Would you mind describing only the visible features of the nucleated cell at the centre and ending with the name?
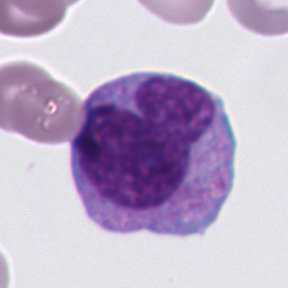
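Nucleus occupies about 60% of the cell's area. Outline roughly round, edge smooth. Cytoplasm pale greyish blue-lilac, containing fine, dust-like pinkish granules. Widest cytoplasmic band lies to the lower right of the nucleus. Cell: atypical promyelocyte.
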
